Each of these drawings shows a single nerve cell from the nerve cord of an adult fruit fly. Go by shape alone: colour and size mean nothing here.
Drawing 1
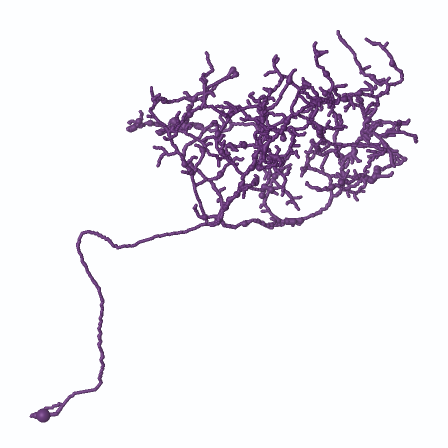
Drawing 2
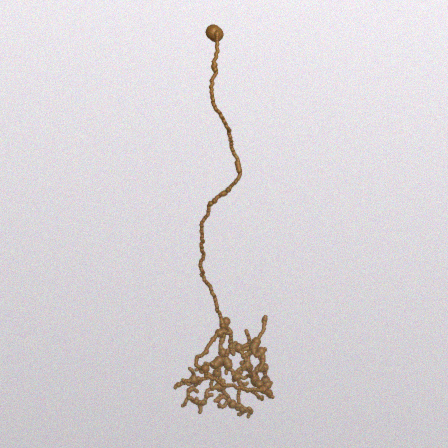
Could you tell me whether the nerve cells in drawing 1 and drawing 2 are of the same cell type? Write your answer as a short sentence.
They are of different cell types.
